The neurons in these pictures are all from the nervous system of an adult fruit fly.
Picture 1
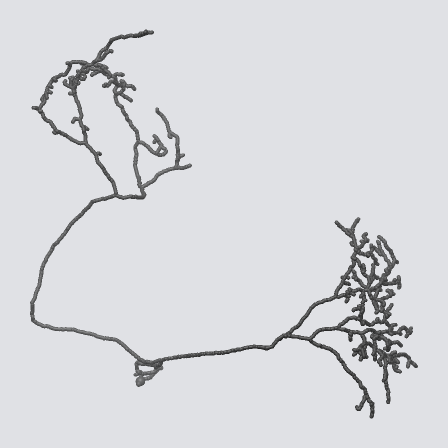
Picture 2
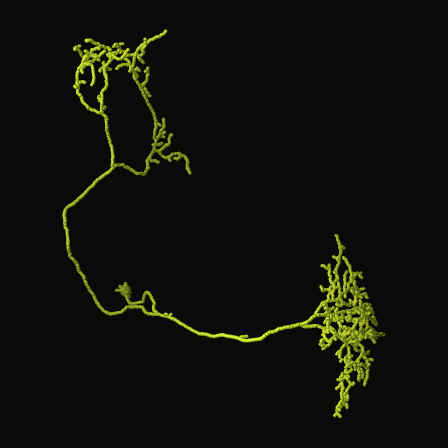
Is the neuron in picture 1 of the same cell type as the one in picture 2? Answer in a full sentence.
They are of the same cell type.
